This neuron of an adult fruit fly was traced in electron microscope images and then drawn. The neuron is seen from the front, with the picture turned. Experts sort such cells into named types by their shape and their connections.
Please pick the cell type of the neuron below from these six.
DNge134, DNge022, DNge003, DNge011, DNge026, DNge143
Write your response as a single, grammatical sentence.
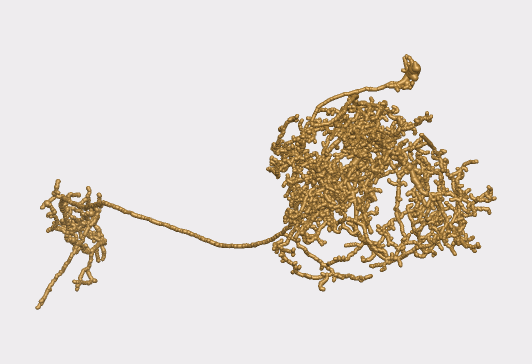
The cell type that this neuron has is DNge026.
